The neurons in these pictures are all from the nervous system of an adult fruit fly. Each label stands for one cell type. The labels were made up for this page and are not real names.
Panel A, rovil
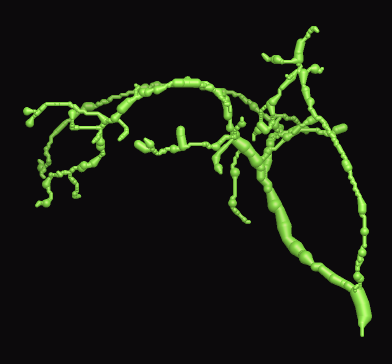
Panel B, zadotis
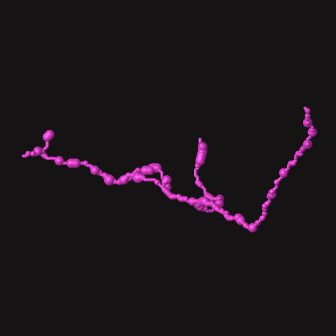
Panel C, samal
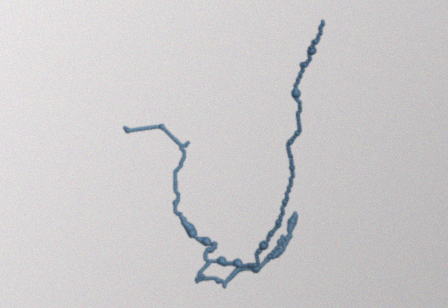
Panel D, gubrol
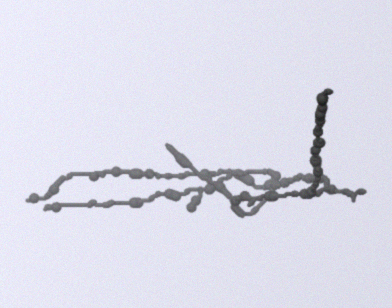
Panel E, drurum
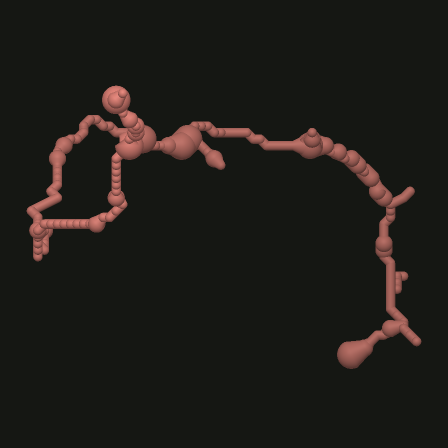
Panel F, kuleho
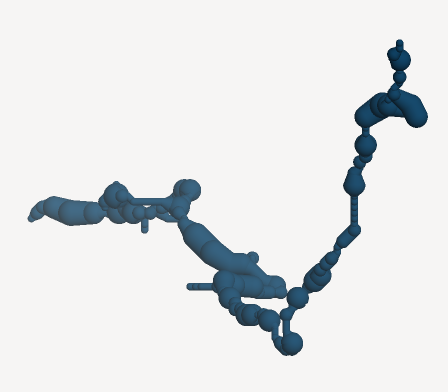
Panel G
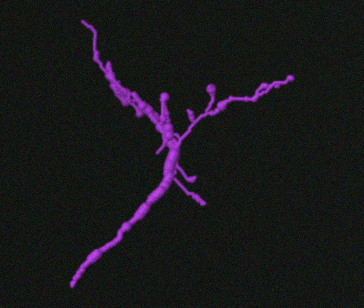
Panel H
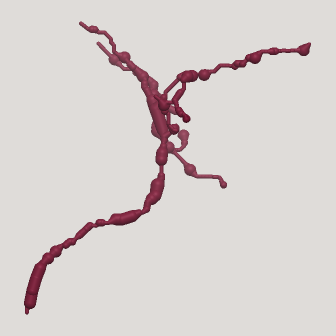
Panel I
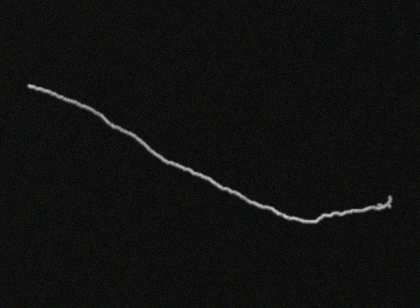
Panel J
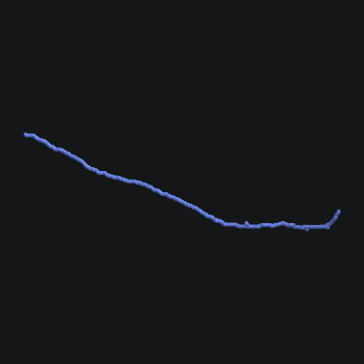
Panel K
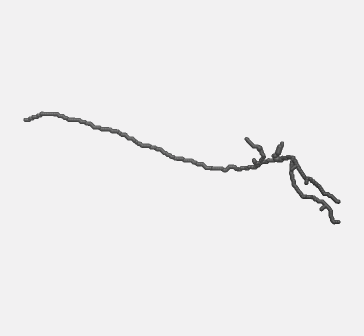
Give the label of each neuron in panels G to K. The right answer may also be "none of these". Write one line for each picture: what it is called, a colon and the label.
G: rovil
H: rovil
I: none of these
J: samal
K: drurum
